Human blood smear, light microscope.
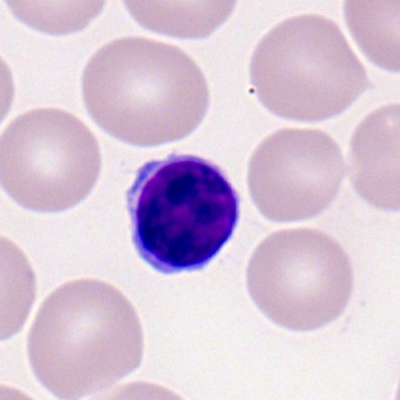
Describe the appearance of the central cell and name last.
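Dark, coarsely clumped chromatin is the first thing I notice, and I can't make out any nucleoli in the nucleus. The cytoplasm is pale blue, with no granules visible. I'd name it a lymphocyte.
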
